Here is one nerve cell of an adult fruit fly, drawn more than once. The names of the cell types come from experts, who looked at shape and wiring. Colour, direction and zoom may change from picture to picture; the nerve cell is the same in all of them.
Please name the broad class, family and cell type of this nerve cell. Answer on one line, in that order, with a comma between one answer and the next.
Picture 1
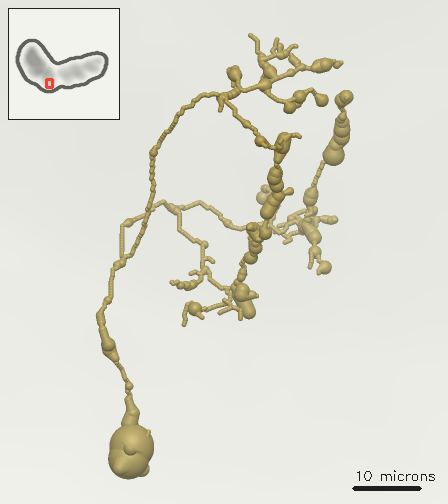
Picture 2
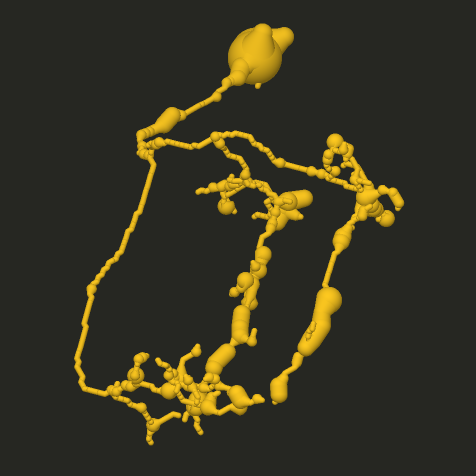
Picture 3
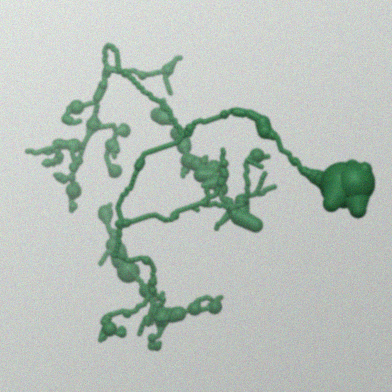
optic-lobe intrinsic neuron, Dm, Dm9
